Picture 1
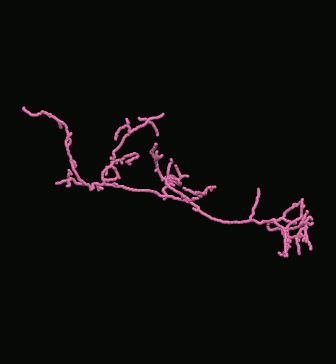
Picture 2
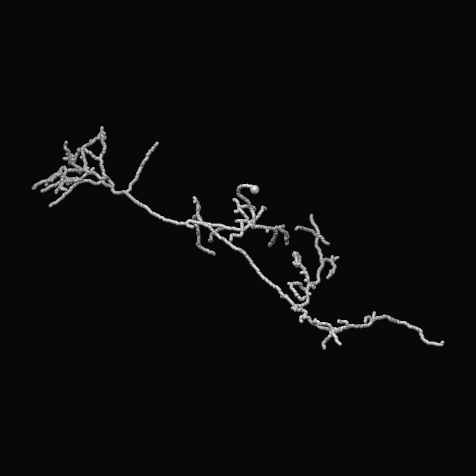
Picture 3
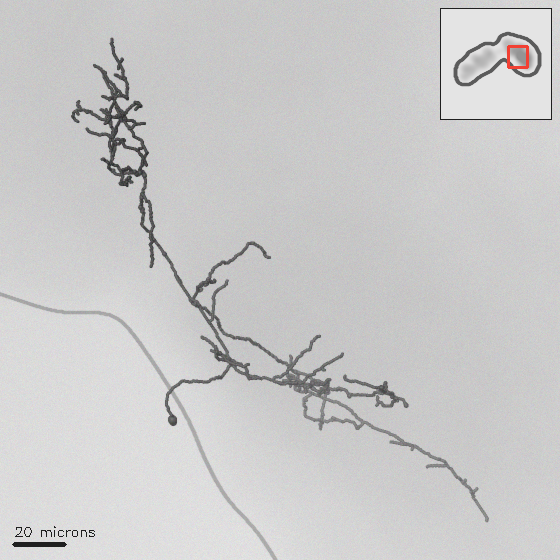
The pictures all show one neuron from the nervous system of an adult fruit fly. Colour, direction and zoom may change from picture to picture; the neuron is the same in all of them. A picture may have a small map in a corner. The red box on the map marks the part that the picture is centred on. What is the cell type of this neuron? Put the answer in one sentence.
The cell type is LoVP24.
